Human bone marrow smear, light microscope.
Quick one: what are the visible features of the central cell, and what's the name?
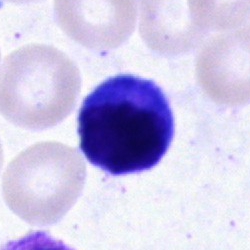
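The cell has a roughly round outline. Its chromatin stains a dense, dark blue-purple. No granules can be seen within the cell, and no vacuoles are present. The cell is a lymphocyte.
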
